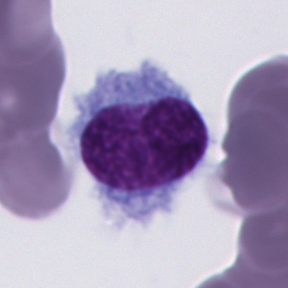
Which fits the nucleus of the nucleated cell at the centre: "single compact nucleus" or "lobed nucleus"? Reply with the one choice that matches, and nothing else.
Single compact nucleus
